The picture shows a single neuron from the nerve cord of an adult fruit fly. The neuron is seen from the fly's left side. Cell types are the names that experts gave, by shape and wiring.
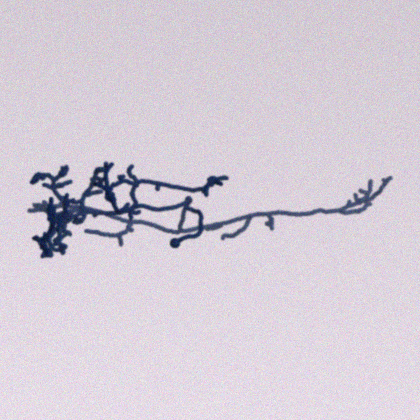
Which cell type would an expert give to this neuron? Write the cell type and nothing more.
IN08B040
